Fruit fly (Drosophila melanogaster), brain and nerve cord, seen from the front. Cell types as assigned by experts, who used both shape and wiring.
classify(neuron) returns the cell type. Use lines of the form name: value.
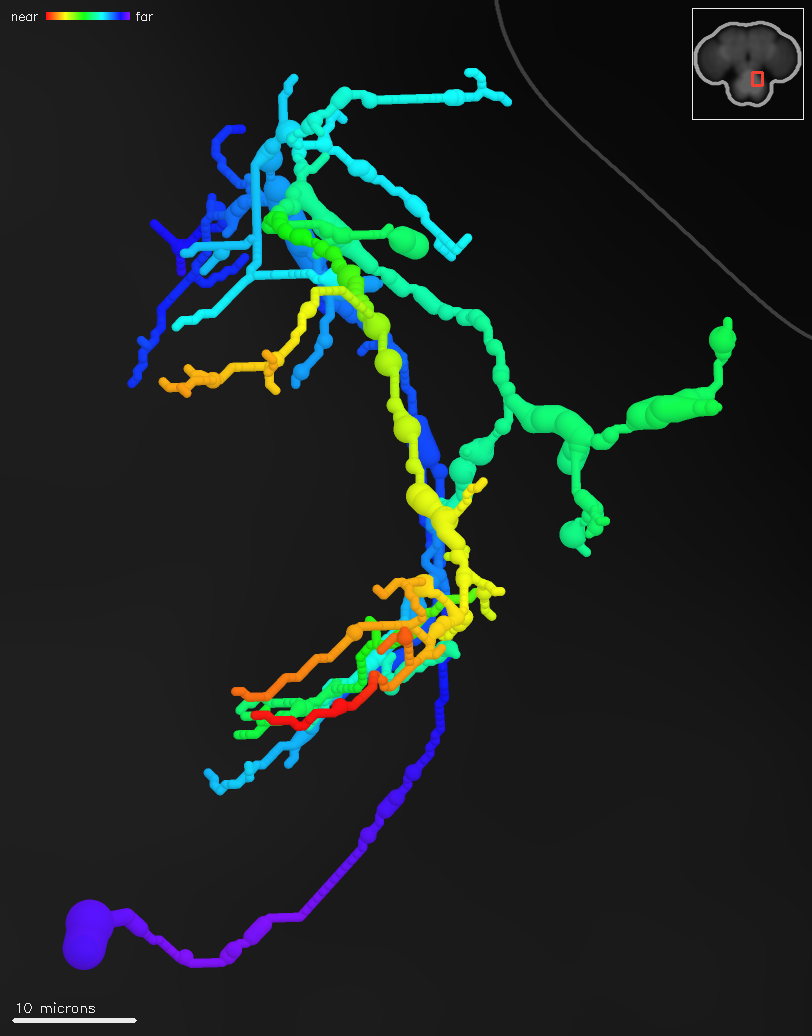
cell type: IN03B066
